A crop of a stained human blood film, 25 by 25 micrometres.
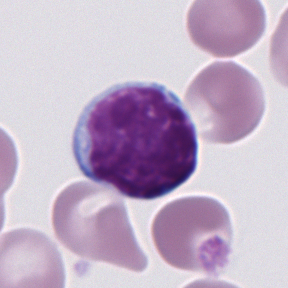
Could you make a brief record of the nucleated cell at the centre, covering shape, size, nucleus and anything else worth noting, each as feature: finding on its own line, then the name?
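Diameter: about 11 micrometres
Nucleus: round in outline, about 10 micrometres across
Nuclear position: off-centre, pushed toward the right side
Nuclear share: about 80% of the cell's area
Chromatin: dark purple, coarsely clumped
Cytoplasm: thin pale blue rim, widest on the left side
Cell type: typical lymphocyte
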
